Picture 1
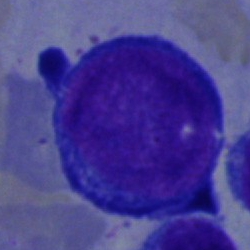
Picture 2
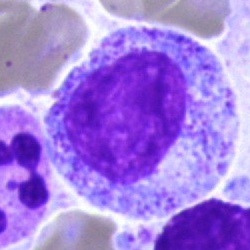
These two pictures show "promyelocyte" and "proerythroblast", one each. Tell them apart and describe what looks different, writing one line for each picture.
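In picture 1 we see a proerythroblast: No granules are seen in the cytoplasm.
In picture 2 we see a promyelocyte: Small purple granules are scattered throughout the cytoplasm.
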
